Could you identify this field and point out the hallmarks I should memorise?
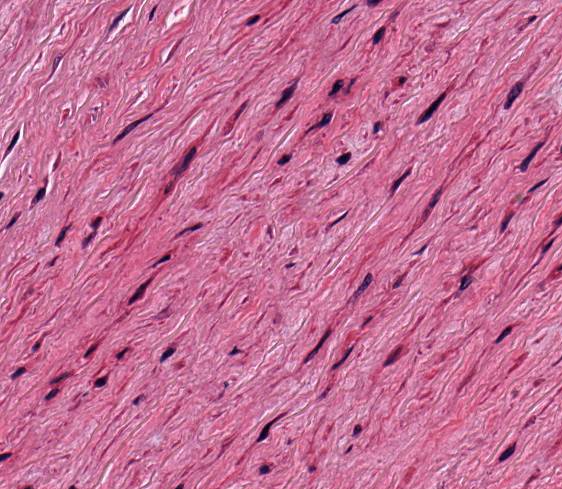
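That's tunica media of an artery. Pink fibres fill the field, running parallel from lower left to upper right, finely wavy rather than straight.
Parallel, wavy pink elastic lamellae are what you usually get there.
Scattered nuclei are elongated spindles with tapered ends, lying along the fibres.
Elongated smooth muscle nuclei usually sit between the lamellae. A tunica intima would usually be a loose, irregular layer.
This is all orderly parallel fibre, so it isn't that.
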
